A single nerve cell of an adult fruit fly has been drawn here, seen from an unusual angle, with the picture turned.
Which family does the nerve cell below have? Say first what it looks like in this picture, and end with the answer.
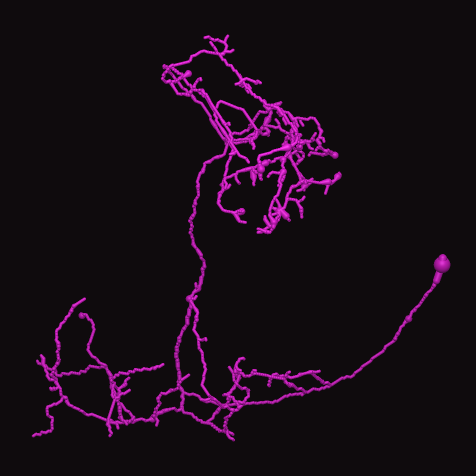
Its cell body lies on the right of the picture. The picture shows dozens of branch ends. This is a central-brain intrinsic neuron. Its family is called class DAN.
